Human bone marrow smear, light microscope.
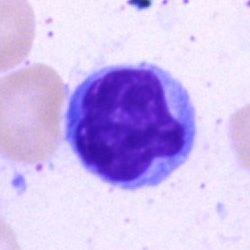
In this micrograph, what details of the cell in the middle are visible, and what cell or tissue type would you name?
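In this smooth, roughly round cell, the nucleus fills most of the space. Its outline is irregular and folded, with a deep notch on the right side. No distinct granules are seen in the cytoplasm. The cell is a lymphocyte.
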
